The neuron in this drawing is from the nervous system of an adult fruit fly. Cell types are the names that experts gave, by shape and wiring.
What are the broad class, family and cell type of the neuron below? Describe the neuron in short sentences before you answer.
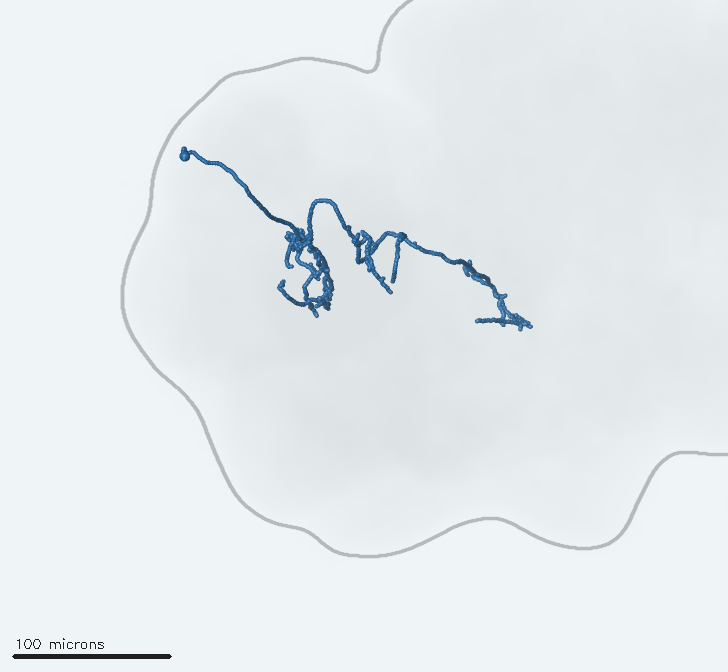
Its cell body lies at the upper left of the picture. From left to right in the picture it spans about 200 microns. It is a nerve-cord intrinsic neuron. The family is hemilineage 06A. Its cell type is IN06A072.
